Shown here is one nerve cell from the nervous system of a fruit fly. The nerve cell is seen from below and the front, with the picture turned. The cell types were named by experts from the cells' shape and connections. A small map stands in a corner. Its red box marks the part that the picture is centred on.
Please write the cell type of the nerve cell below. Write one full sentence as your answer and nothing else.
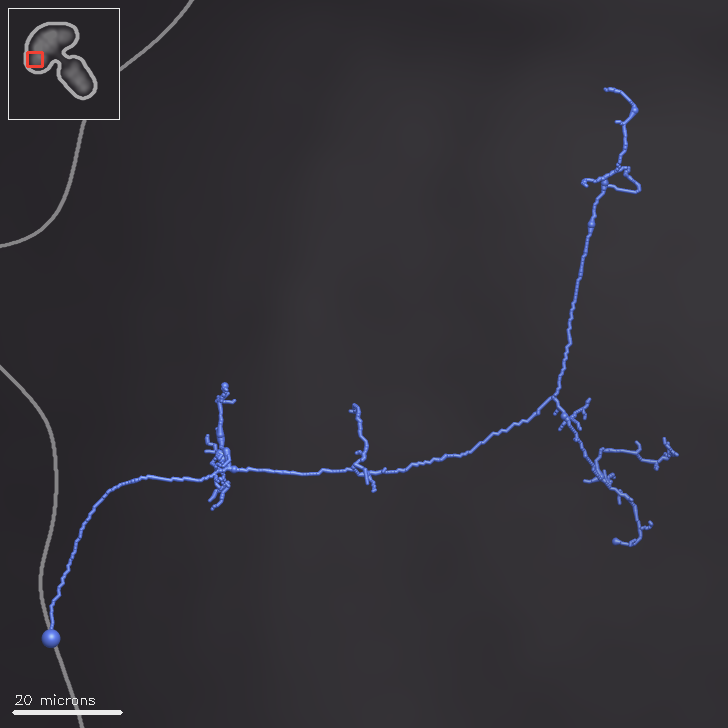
This nerve cell carries the cell type designation TmY4.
